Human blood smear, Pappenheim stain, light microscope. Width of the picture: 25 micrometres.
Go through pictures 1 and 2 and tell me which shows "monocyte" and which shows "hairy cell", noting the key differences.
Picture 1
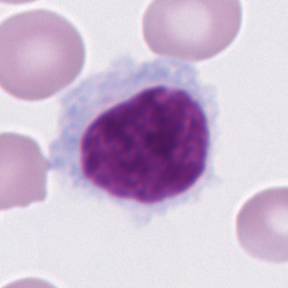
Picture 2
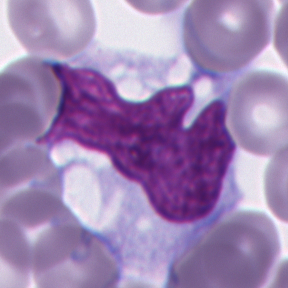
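The hairy cell is in picture 1 and the monocyte in picture 2. In picture 1 the border is ragged, with many fine hair-like projections all around, and the nucleus is a single rounded-oval mass without lobes. Its chromatin is dark purple and mottled rather than smooth, whereas in picture 2 the chromatin is fine and strand-like rather than coarsely clumped. Picture 2 also has abundant cytoplasm forming a wide zone below the nucleus, holding several clear vacuoles. In both pictures the cytoplasm is pale greyish-blue.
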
